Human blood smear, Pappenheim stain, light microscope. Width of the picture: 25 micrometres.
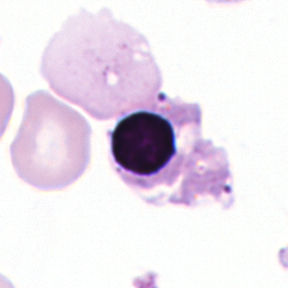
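Normoblast. In this nucleated cell at the centre of a stained peripheral blood smear, the chromatin is very dark purple and densely clumped throughout the nucleus. No nucleoli can be seen, and the cytoplasm shows no granules.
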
